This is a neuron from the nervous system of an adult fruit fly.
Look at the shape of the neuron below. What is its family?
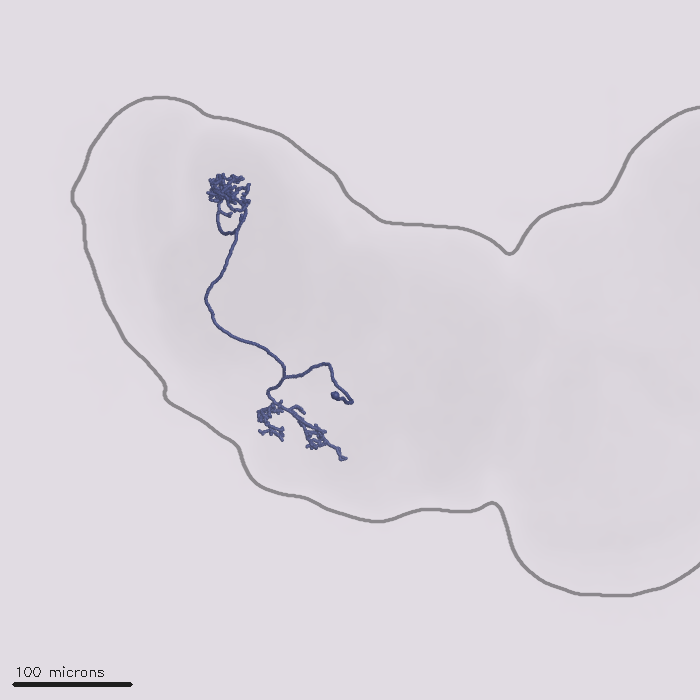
hemilineage CREa1_ventral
